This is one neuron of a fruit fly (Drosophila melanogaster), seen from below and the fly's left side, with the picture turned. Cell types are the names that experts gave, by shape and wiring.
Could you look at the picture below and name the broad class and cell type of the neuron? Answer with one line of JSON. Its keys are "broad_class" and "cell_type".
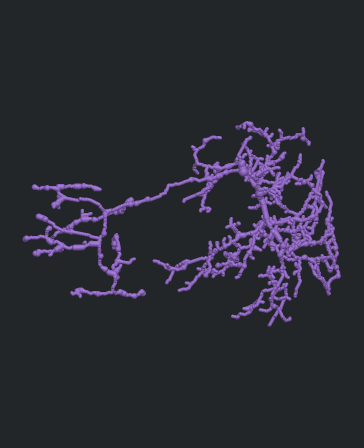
{"broad_class": "central-brain intrinsic neuron", "cell_type": "GNG221"}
